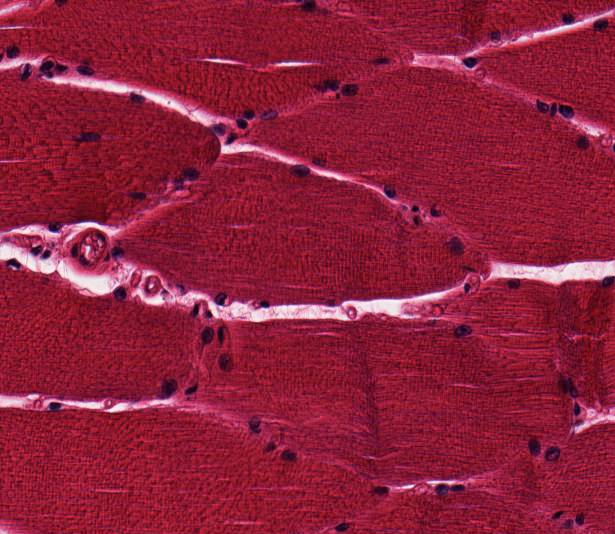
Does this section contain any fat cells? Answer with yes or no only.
No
